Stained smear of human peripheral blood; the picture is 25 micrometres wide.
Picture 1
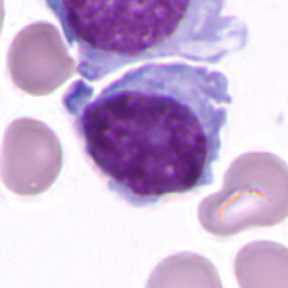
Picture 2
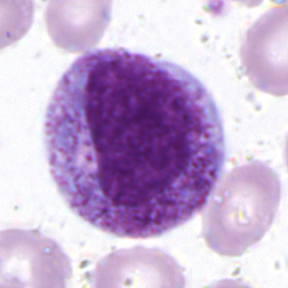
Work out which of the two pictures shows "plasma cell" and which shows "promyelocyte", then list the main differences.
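Identity first: picture 1, plasma cell; picture 2, promyelocyte. Next, granules: the promyelocyte's cytoplasm is crowded with many reddish-purple granules, except for a paler, less granular patch beside the left edge of the nucleus.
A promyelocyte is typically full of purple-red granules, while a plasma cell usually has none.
Then chromatin: the plasma cell's is dark purple and clumped, with paler patches between clumps; the promyelocyte's is dark purple and mottled.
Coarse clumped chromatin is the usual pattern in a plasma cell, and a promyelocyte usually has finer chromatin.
Last, outline: the plasma cell's is irregular, with small ruffled projections along the top and right edges, and its oval nucleus sits off-centre toward the lower left; the promyelocyte, about 16 micrometres across, is round and smooth.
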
